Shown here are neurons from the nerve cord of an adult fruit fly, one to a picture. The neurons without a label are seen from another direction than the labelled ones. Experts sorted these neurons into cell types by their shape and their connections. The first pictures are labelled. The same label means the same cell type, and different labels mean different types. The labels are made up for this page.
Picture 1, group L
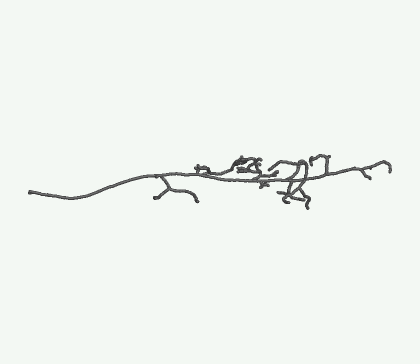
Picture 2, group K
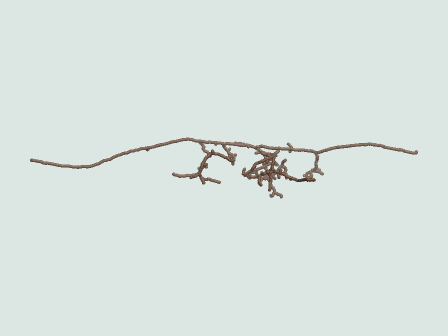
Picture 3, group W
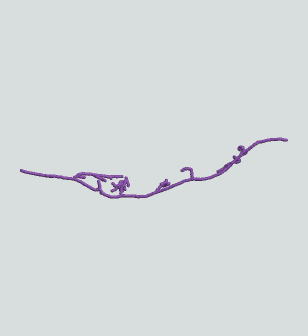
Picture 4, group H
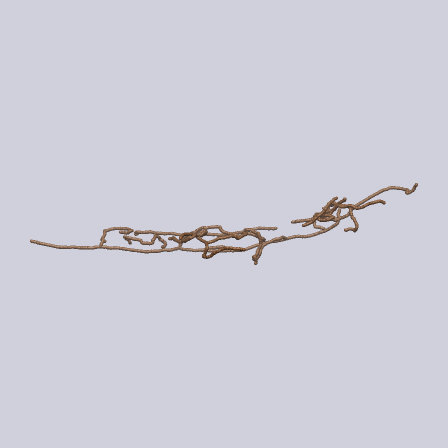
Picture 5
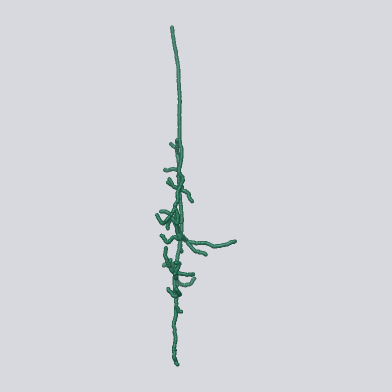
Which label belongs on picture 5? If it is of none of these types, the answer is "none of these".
group L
